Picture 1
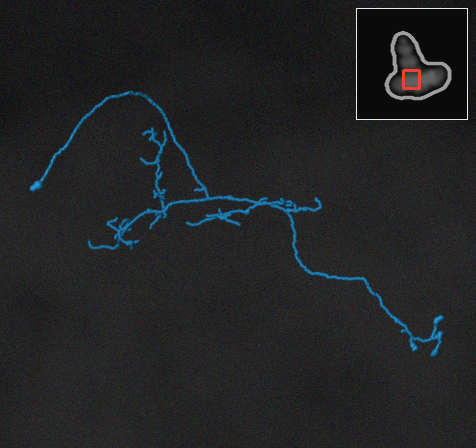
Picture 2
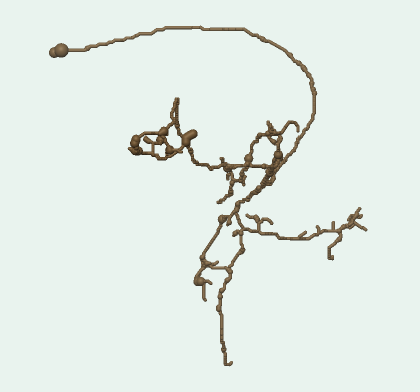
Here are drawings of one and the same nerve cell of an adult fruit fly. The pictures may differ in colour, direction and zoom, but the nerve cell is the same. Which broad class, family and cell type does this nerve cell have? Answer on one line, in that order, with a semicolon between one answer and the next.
central-brain intrinsic neuron; hemilineage SLPad1_posterior; CB2244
